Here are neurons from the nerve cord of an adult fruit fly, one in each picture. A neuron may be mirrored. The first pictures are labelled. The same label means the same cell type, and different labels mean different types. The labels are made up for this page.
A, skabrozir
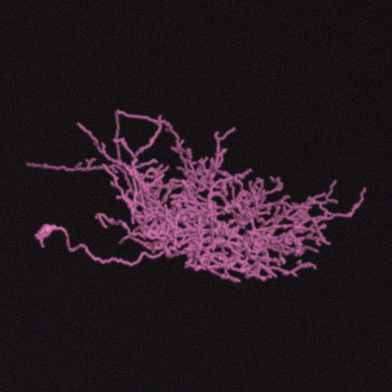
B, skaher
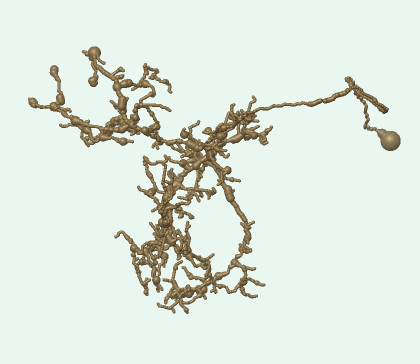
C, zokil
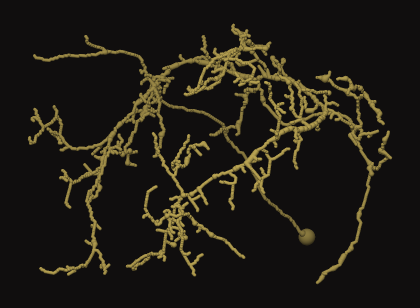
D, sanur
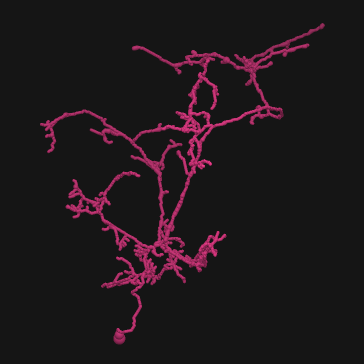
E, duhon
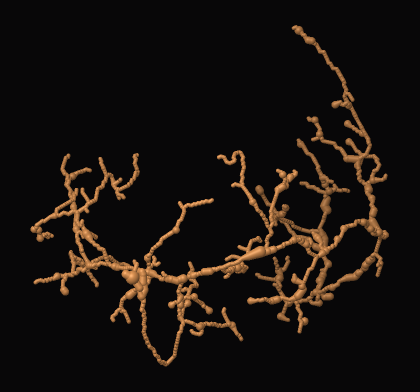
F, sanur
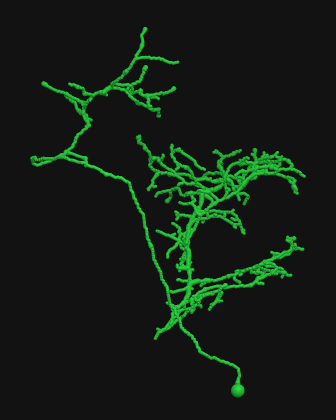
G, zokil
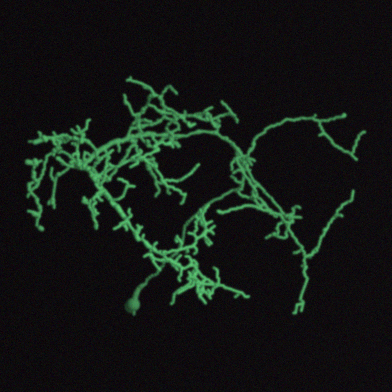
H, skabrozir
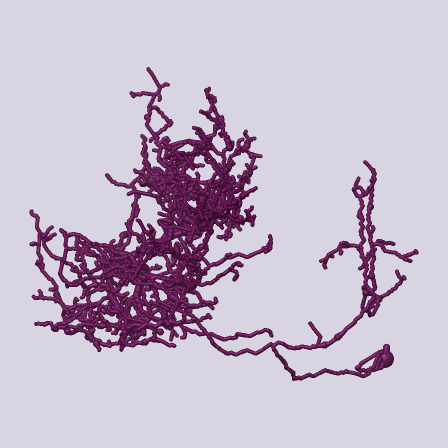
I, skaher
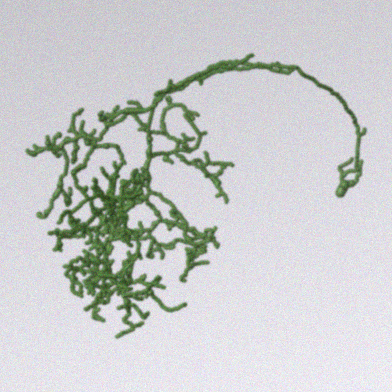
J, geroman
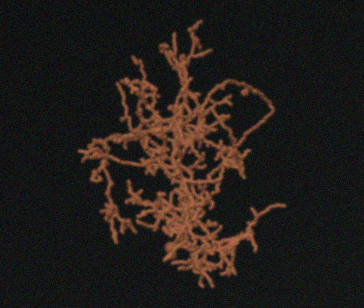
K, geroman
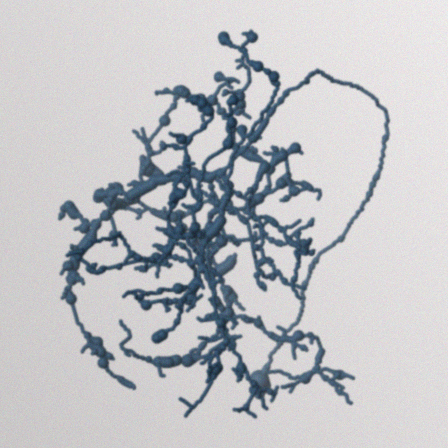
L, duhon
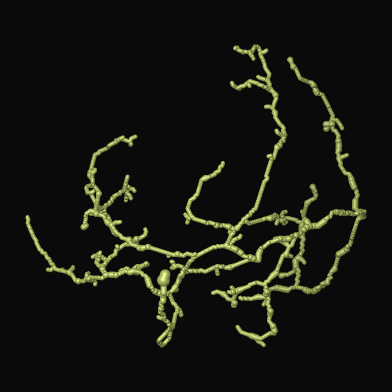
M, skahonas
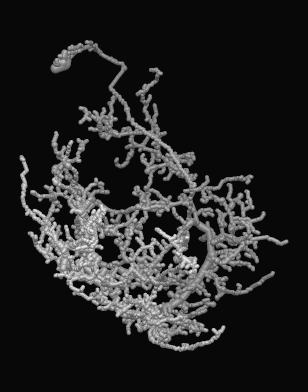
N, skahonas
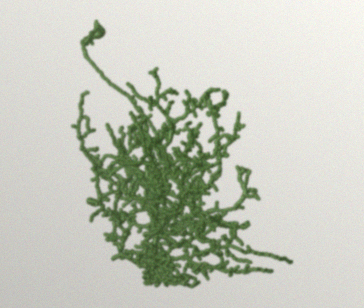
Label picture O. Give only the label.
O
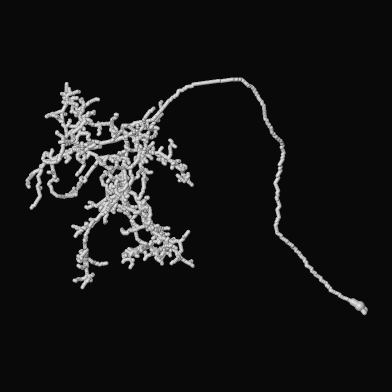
skaher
